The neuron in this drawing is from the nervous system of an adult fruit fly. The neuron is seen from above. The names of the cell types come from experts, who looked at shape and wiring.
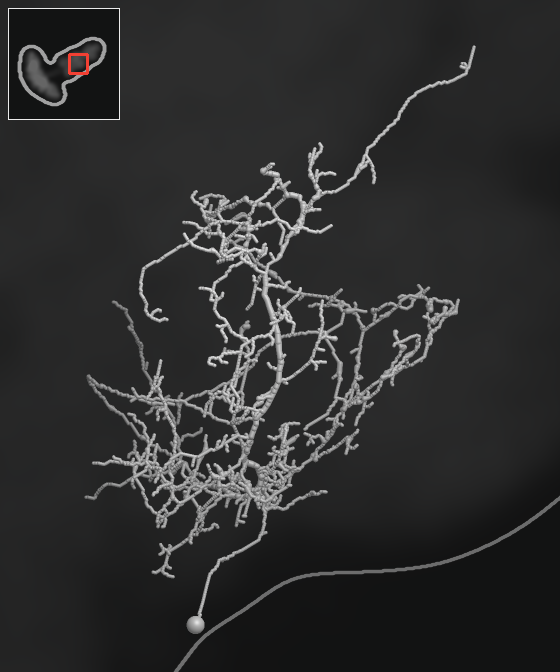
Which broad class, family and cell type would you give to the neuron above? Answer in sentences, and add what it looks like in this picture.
It is a nerve-cord intrinsic neuron. Its family is hemilineage 17A. The cell type is IN17A048. It lies in the nerve cord. More than a hundred branch ends can be seen.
